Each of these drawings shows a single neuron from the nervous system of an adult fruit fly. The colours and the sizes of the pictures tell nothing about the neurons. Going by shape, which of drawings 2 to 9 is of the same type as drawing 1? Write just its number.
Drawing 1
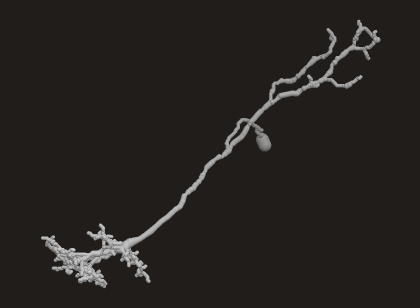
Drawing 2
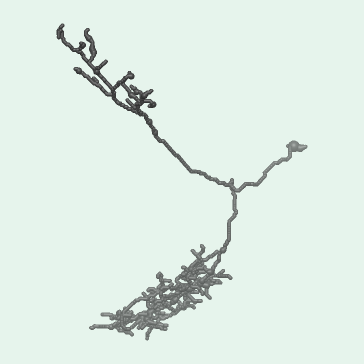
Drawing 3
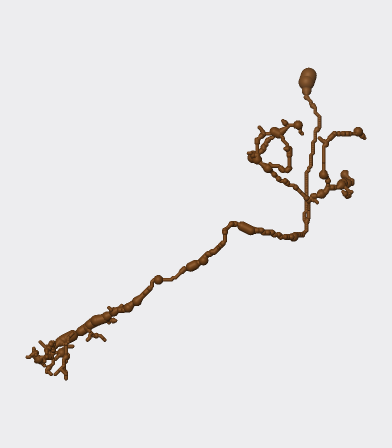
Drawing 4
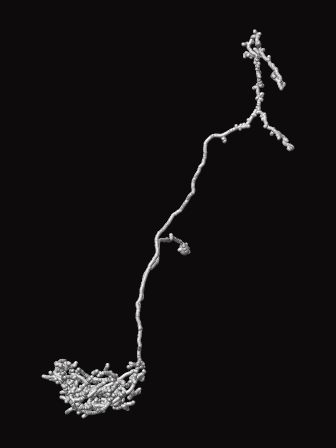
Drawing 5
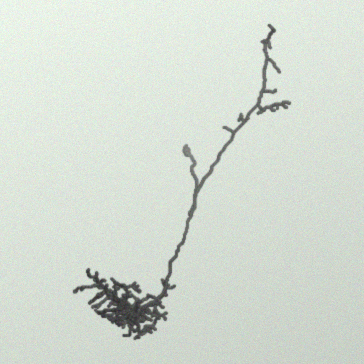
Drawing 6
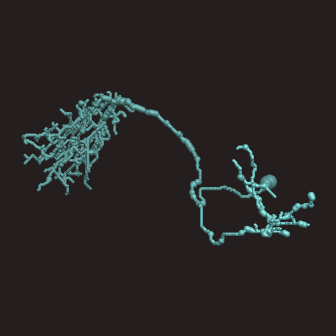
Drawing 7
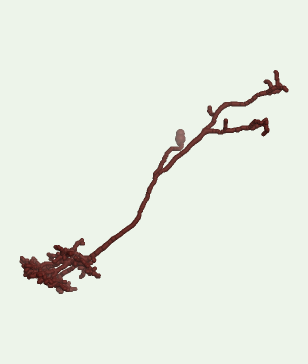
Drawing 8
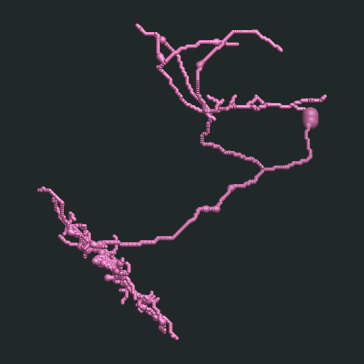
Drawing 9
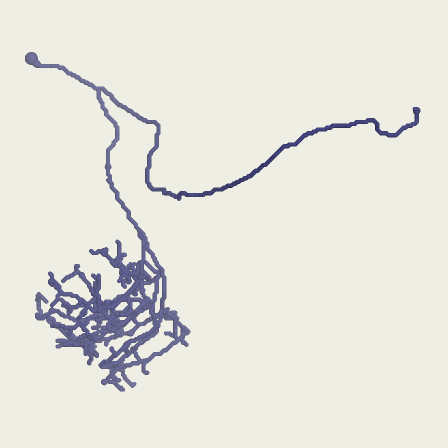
7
